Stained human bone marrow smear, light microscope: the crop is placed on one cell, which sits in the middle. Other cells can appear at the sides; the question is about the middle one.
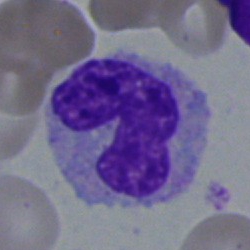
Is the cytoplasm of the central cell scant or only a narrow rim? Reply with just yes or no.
No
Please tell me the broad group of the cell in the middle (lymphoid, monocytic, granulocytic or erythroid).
monocytic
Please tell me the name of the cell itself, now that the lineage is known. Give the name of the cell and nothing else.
monocyte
